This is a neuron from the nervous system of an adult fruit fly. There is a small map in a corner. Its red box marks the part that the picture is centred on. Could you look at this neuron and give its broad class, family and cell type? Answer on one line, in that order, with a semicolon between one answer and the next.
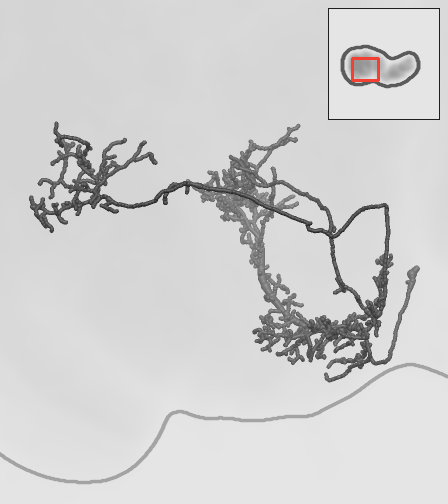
central-brain intrinsic neuron; hemilineage LB6; GNG284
